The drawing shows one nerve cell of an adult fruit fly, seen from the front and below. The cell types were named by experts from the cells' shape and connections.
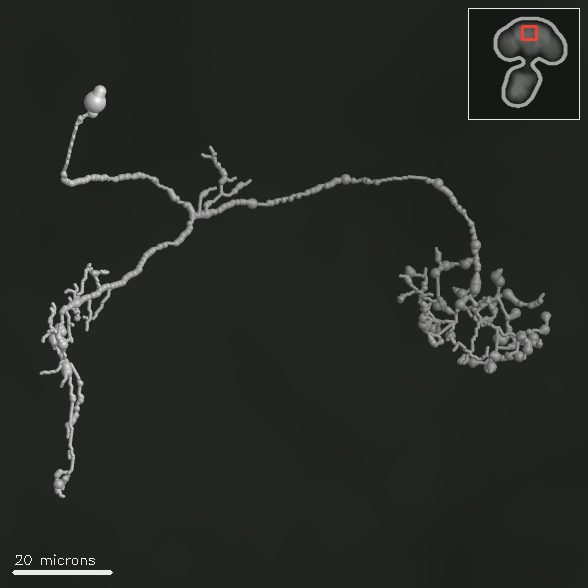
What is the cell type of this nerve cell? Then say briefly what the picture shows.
The cell type is ER1_b. Its broad class is central-brain intrinsic neuron. The cell body is at the upper left of the picture. From left to right in the picture it spans about 110 microns. The picture shows dozens of branch ends.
